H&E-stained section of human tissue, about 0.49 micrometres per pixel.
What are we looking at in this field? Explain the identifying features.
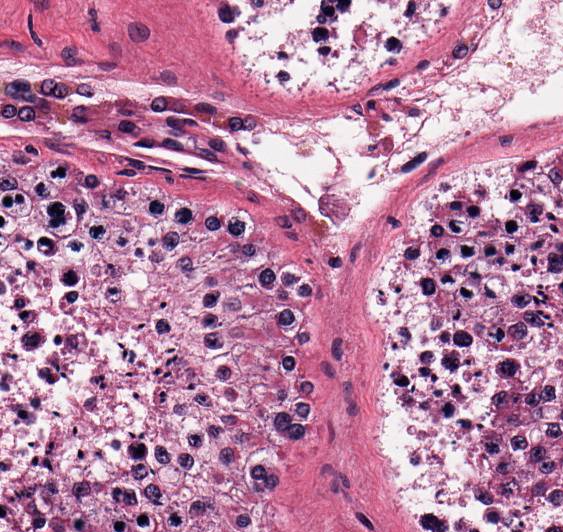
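The field mainly shows seminiferous tubule: three rounded units lying between pink fibrous bands. Decisively, they are filled by many layers of rounded cells, not one.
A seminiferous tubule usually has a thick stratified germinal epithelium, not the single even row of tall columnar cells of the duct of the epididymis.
Many cells have large round nuclei with coarse dark chromatin.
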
